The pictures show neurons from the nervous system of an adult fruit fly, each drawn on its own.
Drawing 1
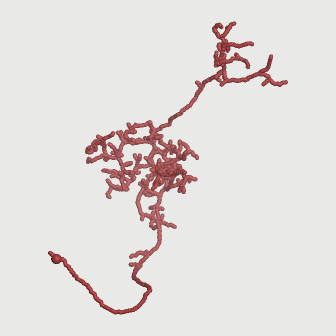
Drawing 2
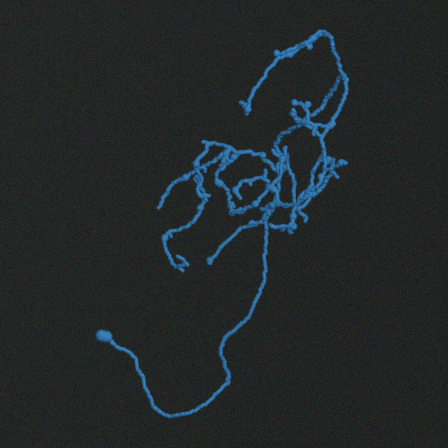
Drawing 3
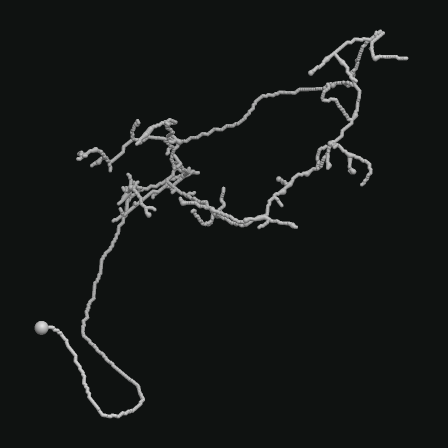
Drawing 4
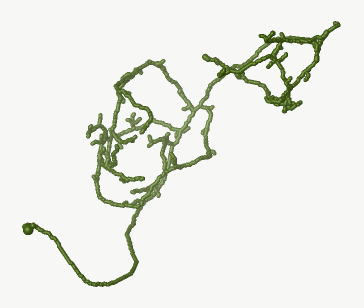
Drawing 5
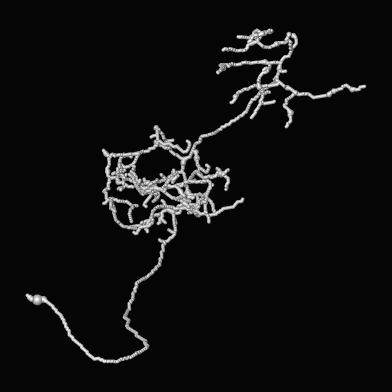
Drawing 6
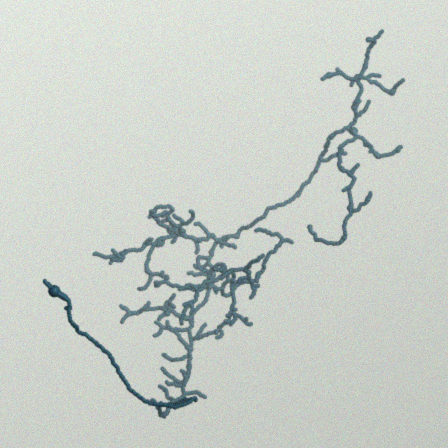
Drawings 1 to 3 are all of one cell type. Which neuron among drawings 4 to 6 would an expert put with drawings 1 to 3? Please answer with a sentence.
The neuron in drawing 6 is of the same cell type.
